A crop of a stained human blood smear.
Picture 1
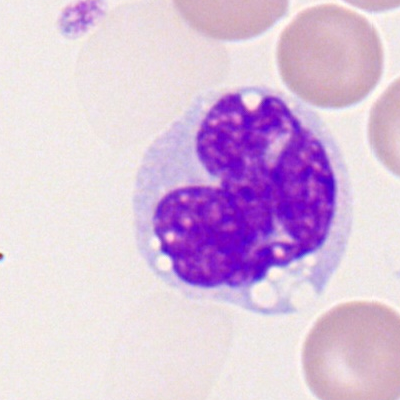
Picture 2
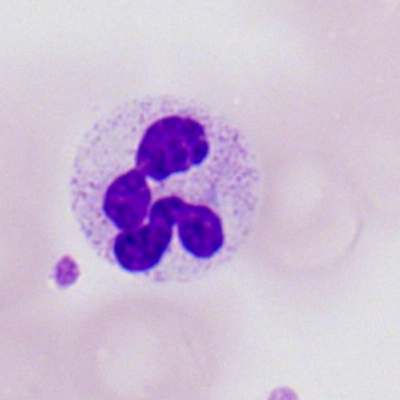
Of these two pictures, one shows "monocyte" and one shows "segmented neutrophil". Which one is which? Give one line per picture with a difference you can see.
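Picture 1 – monocyte. Several clear round vacuoles cluster in the lower part of the cytoplasm.
Picture 2 – segmented neutrophil. No vacuoles are seen in the cytoplasm.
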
